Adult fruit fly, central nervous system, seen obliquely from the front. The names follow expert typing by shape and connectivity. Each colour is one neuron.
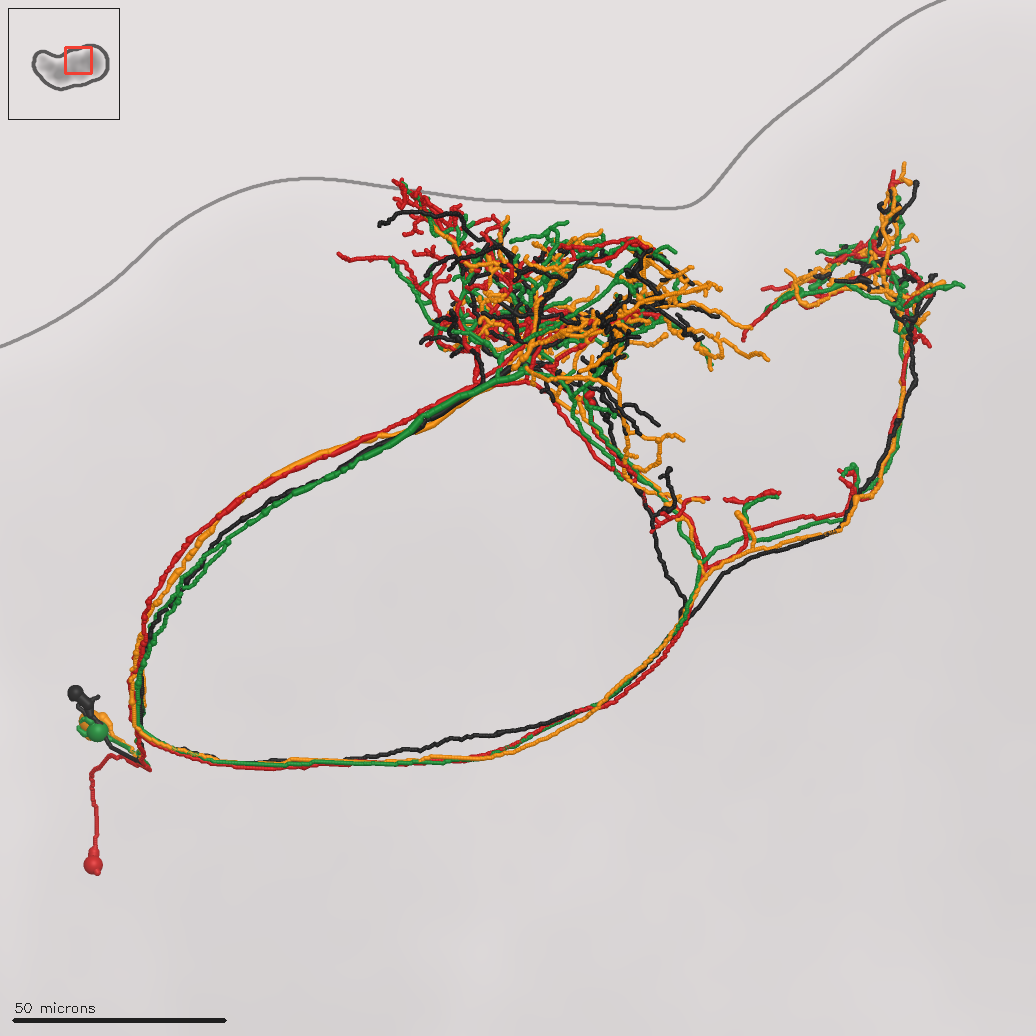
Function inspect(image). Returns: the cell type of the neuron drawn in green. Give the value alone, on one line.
CB1910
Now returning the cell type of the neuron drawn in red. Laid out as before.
SMP560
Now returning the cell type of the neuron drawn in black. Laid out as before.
CB3614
